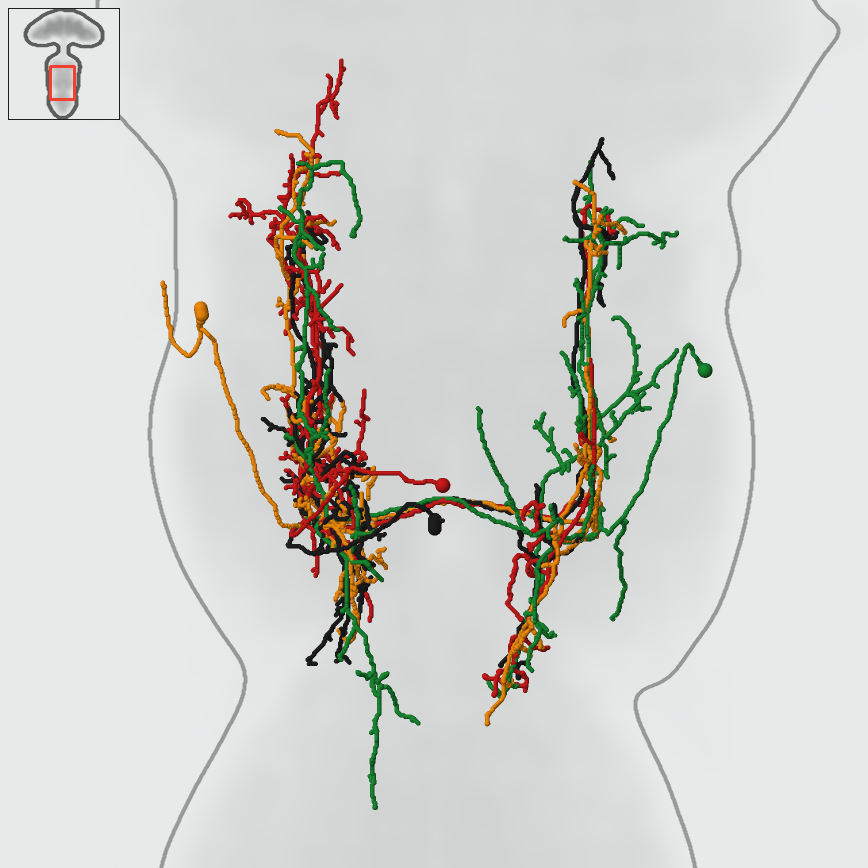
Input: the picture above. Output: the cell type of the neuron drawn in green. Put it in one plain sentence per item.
The cell type is IN19B066.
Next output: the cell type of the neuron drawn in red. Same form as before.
The cell type is IN19B045.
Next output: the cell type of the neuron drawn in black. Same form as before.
The cell type is IN19B048.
